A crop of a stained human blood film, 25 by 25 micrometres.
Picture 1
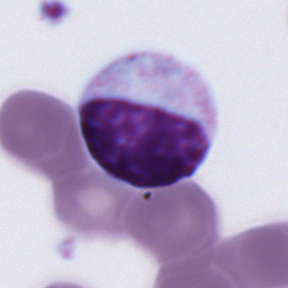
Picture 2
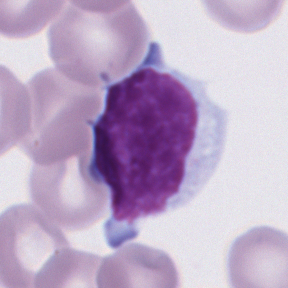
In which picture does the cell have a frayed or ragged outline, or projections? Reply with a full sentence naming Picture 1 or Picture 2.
In picture 2, the cell's outline is ragged or frayed, or has projections, blebs or tags.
